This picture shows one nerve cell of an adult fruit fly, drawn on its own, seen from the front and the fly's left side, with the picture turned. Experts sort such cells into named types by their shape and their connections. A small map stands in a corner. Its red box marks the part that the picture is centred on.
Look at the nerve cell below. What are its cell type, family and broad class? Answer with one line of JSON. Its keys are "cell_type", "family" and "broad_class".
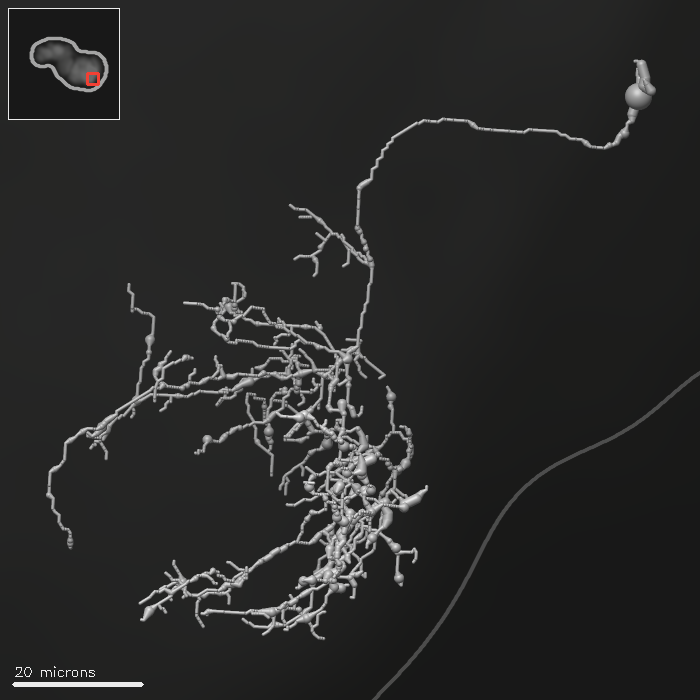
{"cell_type": "CB4132", "family": "hemilineage LHa2", "broad_class": "central-brain intrinsic neuron"}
